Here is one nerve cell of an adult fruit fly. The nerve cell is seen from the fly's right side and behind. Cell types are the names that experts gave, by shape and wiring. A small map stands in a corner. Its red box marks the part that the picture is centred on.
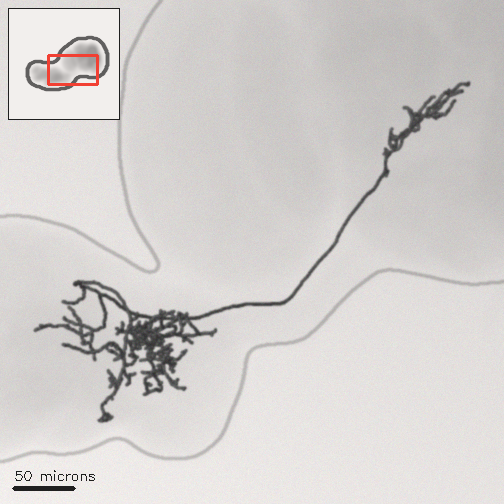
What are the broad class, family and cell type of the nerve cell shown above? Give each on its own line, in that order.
ascending neuron
hemilineage 06A
AN06A015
